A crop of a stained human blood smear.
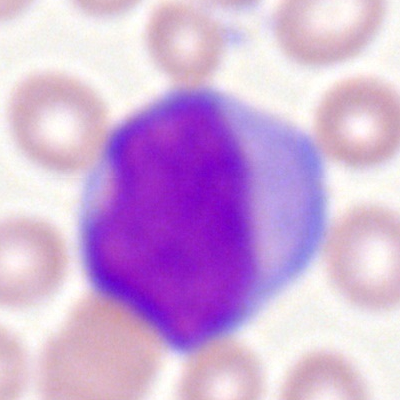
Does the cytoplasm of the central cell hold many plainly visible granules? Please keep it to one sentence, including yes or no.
No, the cytoplasm of the cell shows no visible granules.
